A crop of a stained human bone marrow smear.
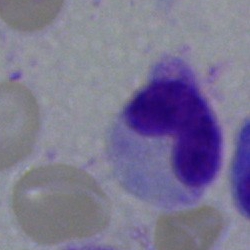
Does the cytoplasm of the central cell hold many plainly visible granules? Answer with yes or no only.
No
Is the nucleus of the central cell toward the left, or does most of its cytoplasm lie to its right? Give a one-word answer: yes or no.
No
